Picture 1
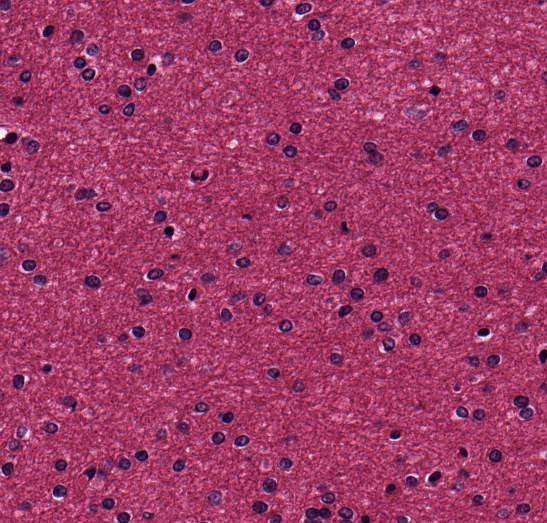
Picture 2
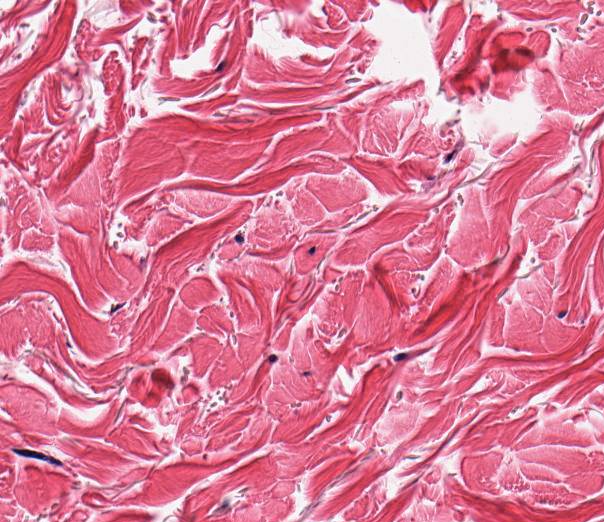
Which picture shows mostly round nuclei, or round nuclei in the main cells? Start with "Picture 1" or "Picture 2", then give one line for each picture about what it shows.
Picture 1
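What picture 1 shows: Most nuclei are small, round and densely dark-staining.
What picture 2 shows: Nuclei are sparse, small, dark and elongated, scattered singly between the fibre bundles.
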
